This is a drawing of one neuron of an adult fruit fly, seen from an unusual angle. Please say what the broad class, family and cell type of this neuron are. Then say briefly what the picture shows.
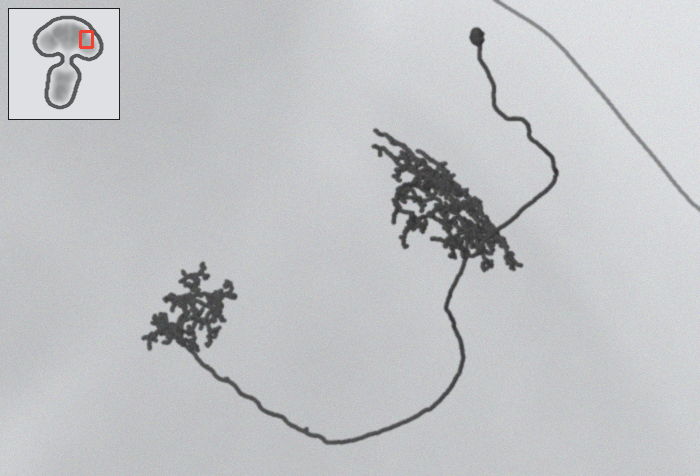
It is an optic-lobe intrinsic neuron. Its family is Tm. It is of cell type Tm32. It lies in the brain. As drawn here it is about as wide as it is tall.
